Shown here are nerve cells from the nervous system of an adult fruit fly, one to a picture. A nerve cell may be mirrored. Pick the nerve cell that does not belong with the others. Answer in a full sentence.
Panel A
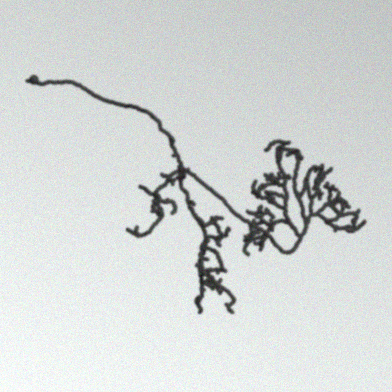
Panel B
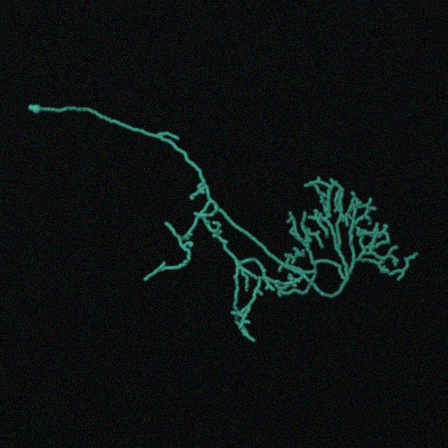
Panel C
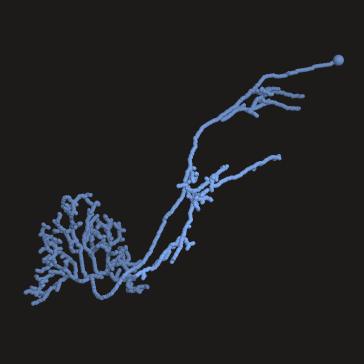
The nerve cell in panel C is of another cell type than the rest.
